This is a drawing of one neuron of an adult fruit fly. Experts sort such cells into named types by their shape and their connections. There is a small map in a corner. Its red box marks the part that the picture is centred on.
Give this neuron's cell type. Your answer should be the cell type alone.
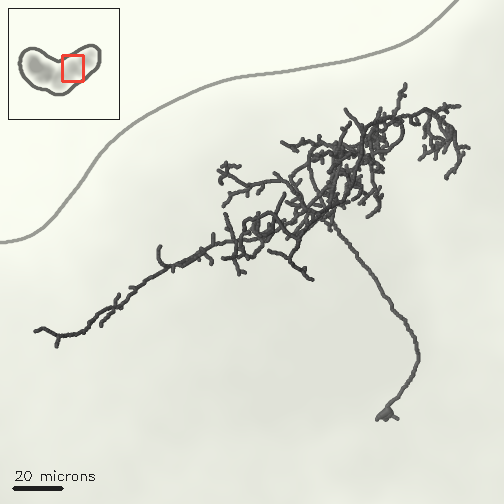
IN06A046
